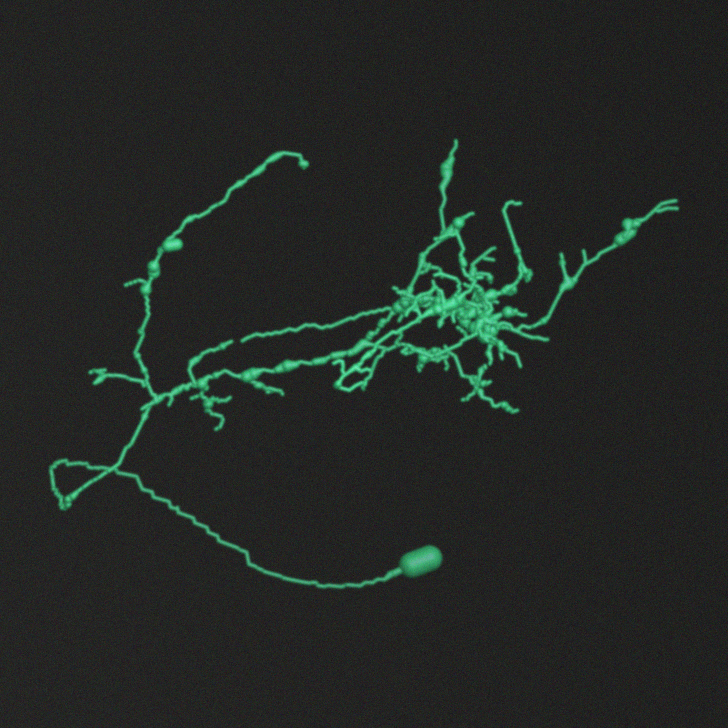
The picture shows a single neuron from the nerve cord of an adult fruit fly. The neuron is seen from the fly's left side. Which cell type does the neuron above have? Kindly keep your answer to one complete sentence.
Belonging to the cell type IN14A095 is this neuron.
